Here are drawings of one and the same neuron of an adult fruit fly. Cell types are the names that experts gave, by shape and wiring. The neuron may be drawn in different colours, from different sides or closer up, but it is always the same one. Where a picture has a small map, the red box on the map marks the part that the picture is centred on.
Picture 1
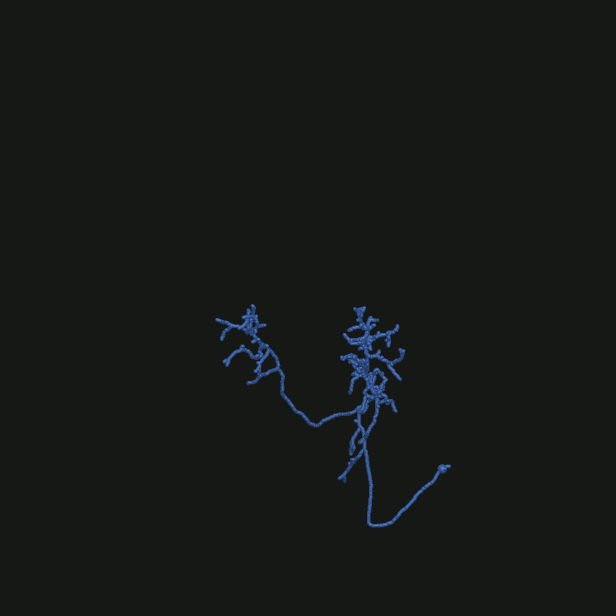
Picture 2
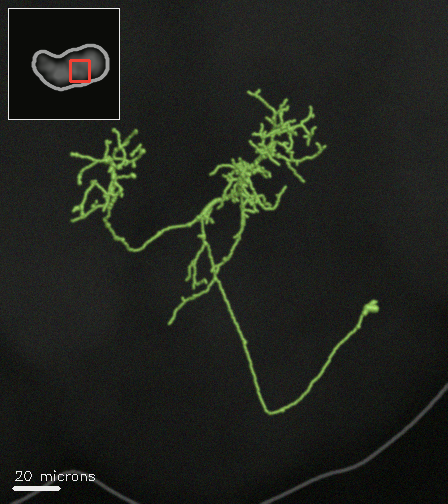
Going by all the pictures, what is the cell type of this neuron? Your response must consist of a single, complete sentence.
This neuron is included in the cell type PS354.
